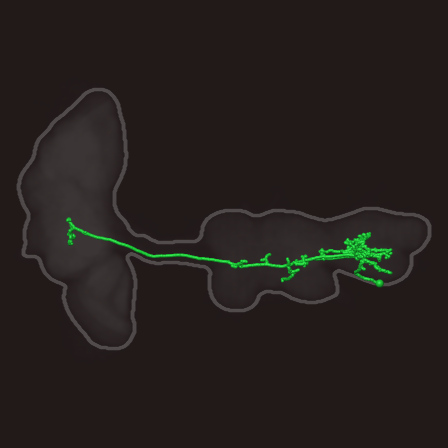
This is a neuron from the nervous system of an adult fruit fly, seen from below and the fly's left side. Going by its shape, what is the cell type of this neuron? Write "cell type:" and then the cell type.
cell type: AN09B040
